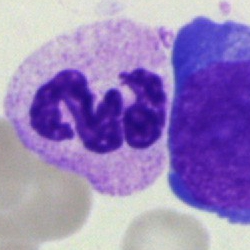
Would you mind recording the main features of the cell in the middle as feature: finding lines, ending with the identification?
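Granules: fine, pinkish-lilac, spread throughout the cytoplasm
Cytoplasm: abundant, pale pinkish-lilac
Nucleus: several connected lobes
Chromatin: dark purple, coarsely clumped
Cell: segmented neutrophil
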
